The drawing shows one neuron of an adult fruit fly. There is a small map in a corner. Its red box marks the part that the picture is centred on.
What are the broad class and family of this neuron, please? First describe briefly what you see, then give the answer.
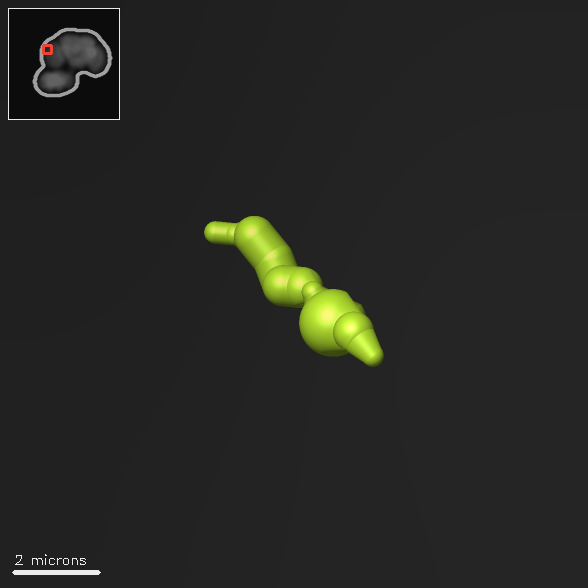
No cell body is drawn. From left to right in the picture it spans about 4 microns. Its broad class is photoreceptor or other optic-lobe sensory neuron. Its family is called class visual.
